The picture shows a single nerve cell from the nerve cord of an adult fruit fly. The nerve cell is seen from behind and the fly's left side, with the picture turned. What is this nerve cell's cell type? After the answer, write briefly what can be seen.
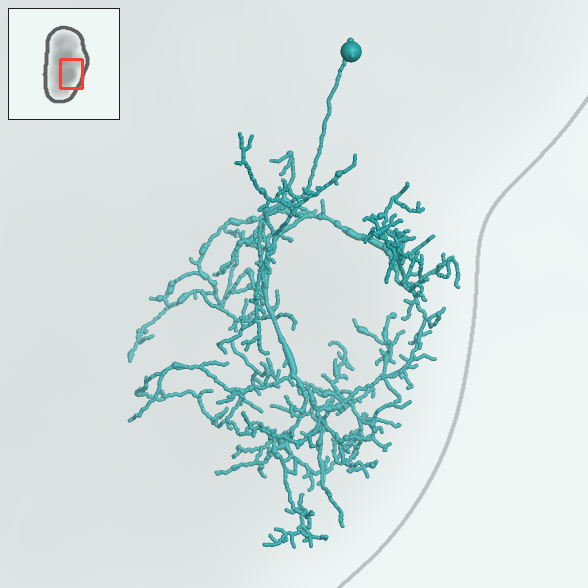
Its cell type is IN20A.22A029. This is a nerve-cord intrinsic neuron. More than a hundred branch ends can be seen. In this view it is taller than it is wide.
